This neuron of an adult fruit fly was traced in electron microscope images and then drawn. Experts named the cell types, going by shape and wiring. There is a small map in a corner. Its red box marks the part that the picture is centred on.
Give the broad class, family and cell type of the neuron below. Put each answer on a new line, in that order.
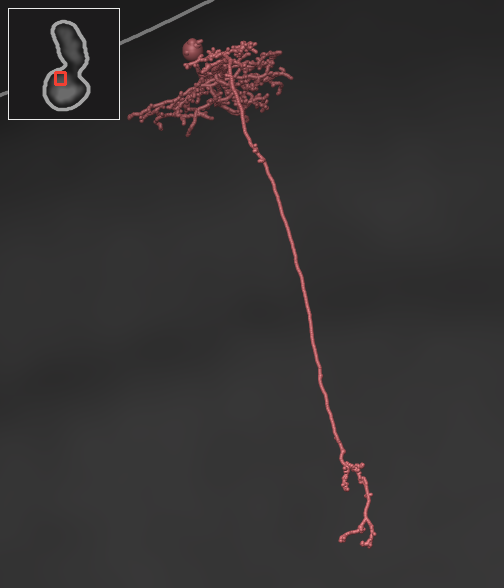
optic-lobe intrinsic neuron
Tm
Tm4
